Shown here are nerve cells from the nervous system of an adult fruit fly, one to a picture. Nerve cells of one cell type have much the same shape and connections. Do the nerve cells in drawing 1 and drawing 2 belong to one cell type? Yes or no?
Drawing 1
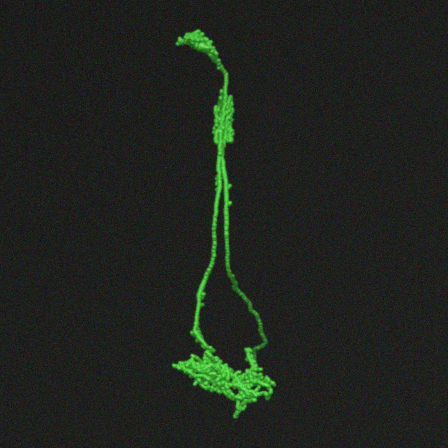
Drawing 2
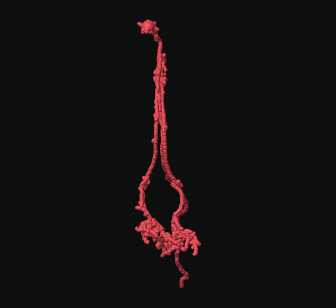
yes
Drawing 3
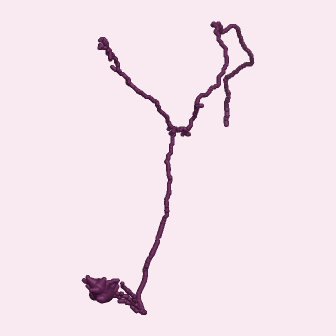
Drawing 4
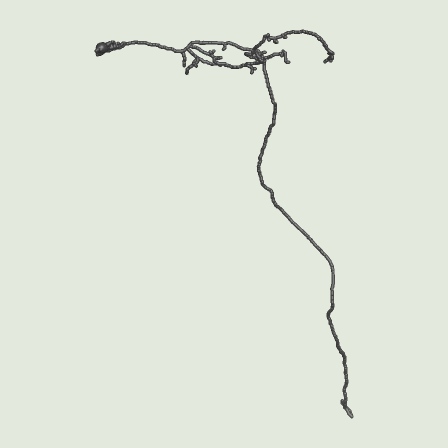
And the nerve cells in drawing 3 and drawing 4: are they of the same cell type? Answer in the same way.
no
